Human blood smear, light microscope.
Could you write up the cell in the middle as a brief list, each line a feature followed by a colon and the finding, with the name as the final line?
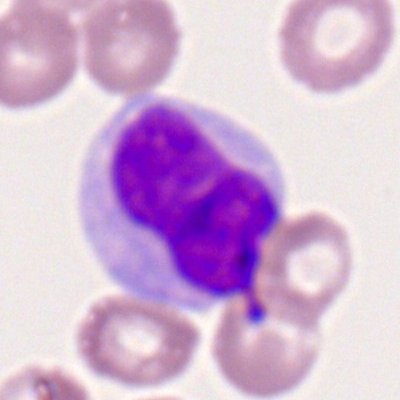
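Outline: smooth and roughly oval.
Nucleus: off-centre, toward the right side of the cell.
Chromatin: deep purple, mottled, partly clumped.
Cytoplasm: a moderate rim of pale blue around the nucleus, widest on the left.
Name: monocyte.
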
